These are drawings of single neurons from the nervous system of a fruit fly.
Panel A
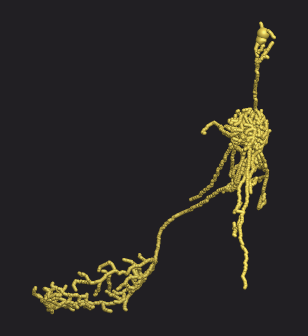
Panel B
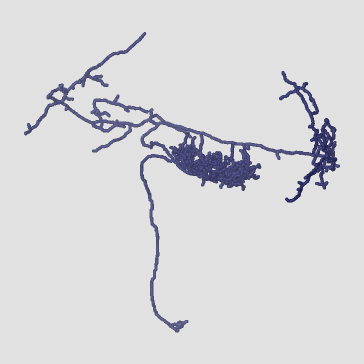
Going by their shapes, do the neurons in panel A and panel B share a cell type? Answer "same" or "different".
different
